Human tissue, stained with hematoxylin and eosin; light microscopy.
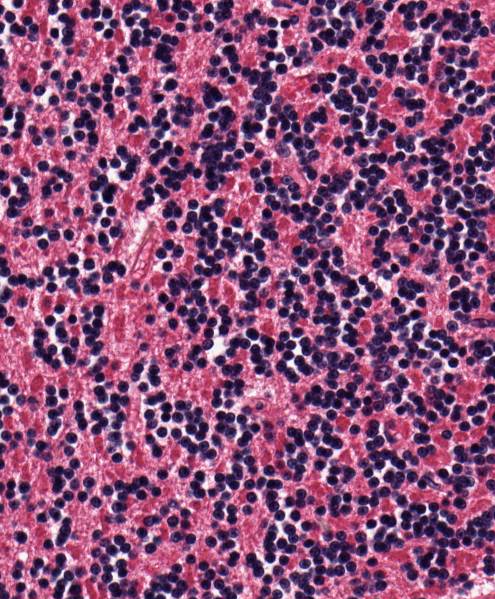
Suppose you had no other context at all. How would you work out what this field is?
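Field: granular layer of the cerebellum. Decisive: small, round, darkly stained purple nuclei of very uniform size predominate, with scant, barely visible cytoplasm.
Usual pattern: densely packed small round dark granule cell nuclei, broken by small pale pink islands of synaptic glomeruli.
Seen here: irregular pink, finely fibrillary, nucleus-free patches scattered between the nuclear clusters throughout.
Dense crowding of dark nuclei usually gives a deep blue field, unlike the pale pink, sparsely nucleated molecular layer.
No glands, tubules or epithelium present.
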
